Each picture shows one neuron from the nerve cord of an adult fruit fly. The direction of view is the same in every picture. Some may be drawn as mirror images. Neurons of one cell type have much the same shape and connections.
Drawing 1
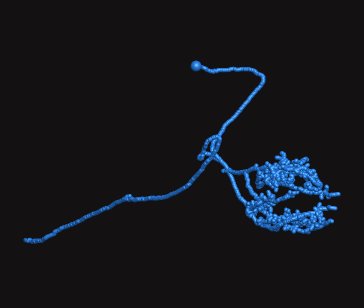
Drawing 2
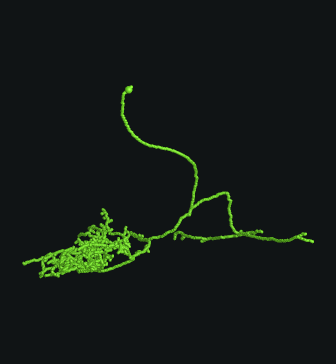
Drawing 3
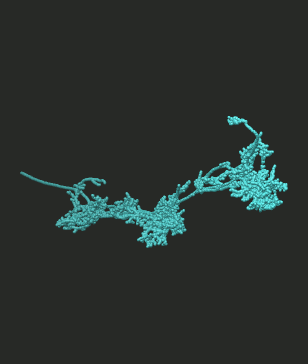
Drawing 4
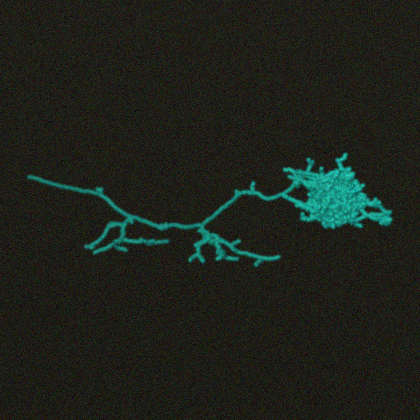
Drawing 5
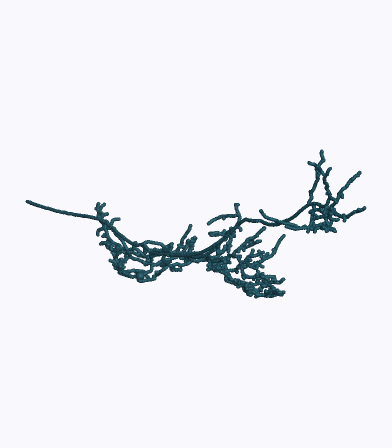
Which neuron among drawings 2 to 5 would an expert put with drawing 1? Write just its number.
2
